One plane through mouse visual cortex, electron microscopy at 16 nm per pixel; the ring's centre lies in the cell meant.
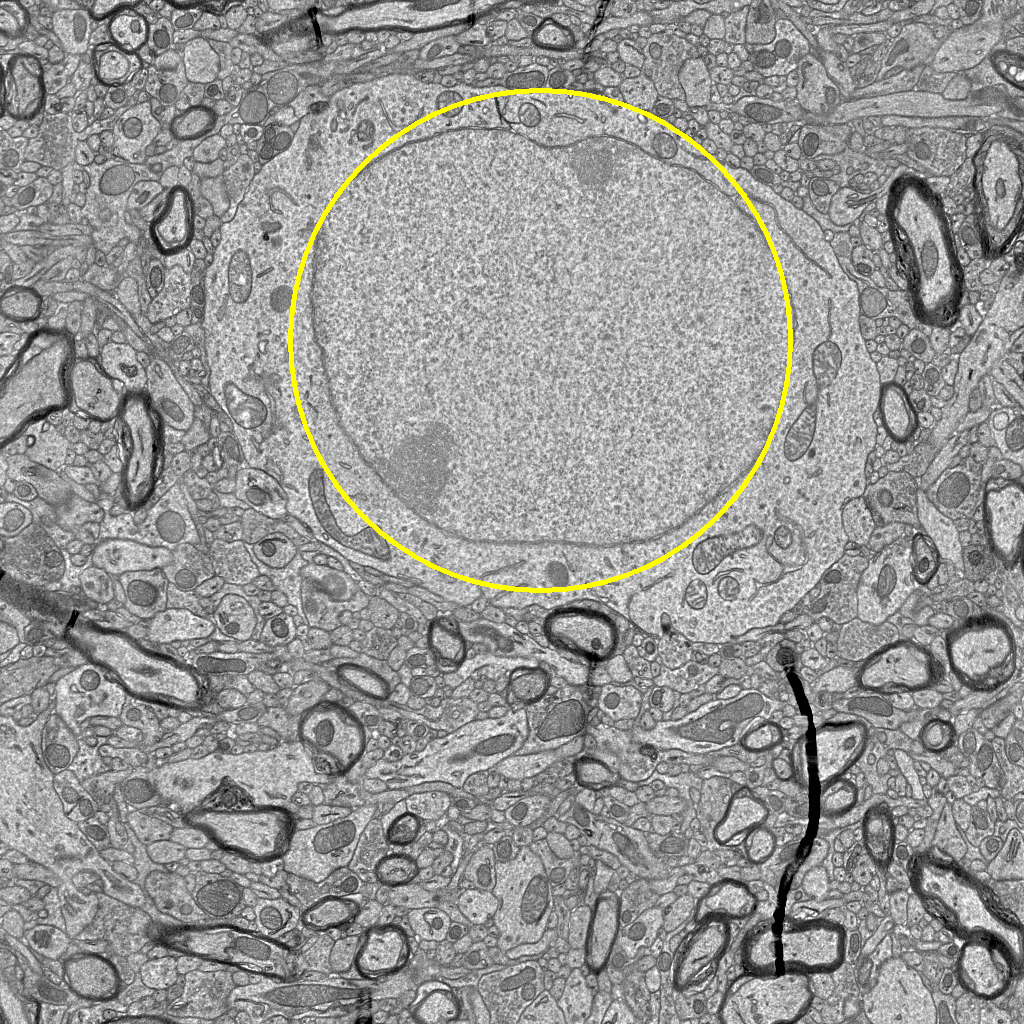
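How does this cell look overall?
A cell body bordered on all sides by neuropil rather than another cell body, with a large oval nucleus wholly inside the picture.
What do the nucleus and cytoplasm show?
The nuclear envelope is smooth, without deep infoldings, and no stacked rough endoplasmic reticulum is visible.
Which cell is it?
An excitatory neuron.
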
